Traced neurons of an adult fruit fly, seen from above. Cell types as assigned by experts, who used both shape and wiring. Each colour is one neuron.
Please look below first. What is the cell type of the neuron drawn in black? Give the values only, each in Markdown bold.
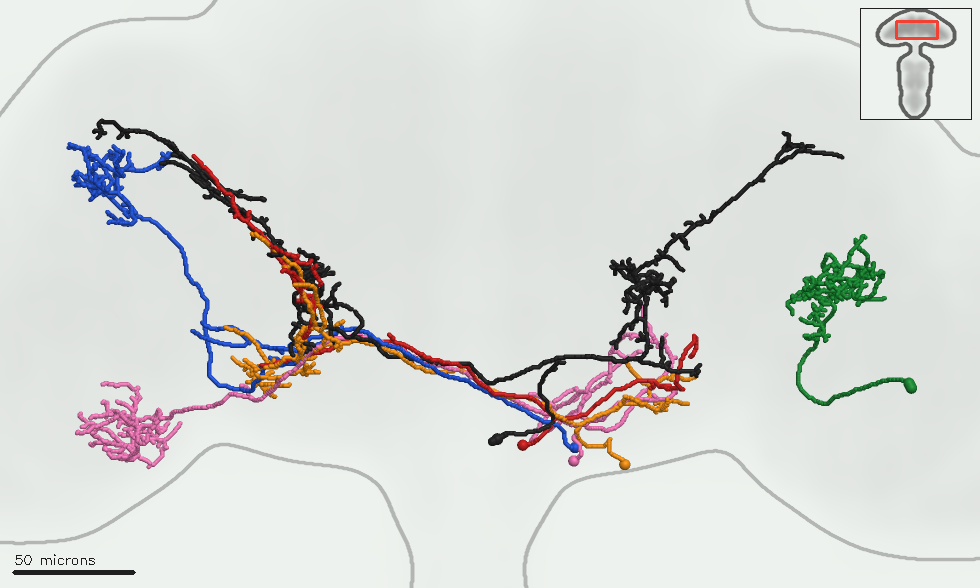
**CL354**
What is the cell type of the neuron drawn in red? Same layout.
**CL355**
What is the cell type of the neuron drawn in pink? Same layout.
**LoVC27**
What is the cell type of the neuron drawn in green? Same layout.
**LHPV2a4**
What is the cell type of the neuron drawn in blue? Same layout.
**CB1684**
